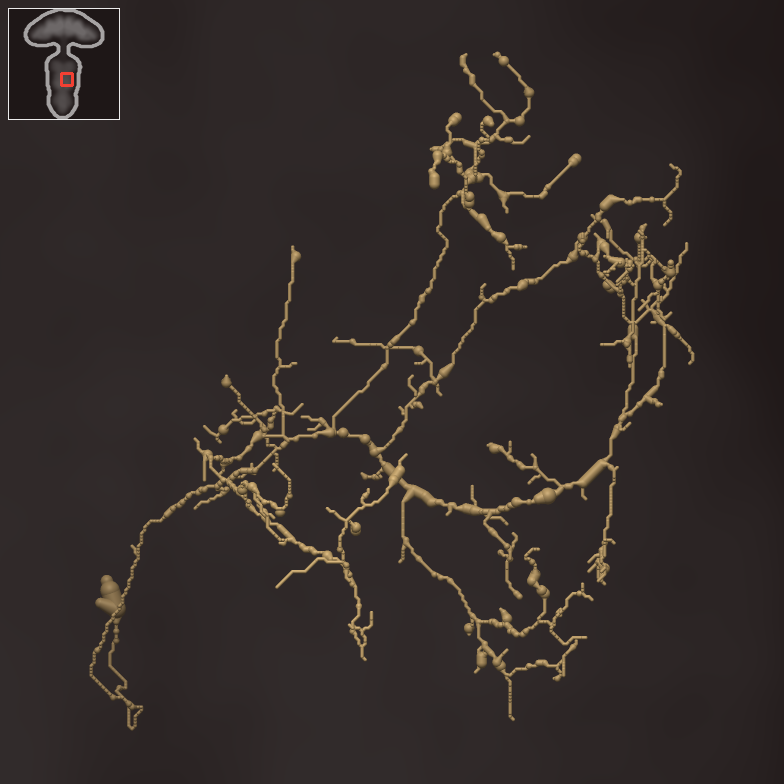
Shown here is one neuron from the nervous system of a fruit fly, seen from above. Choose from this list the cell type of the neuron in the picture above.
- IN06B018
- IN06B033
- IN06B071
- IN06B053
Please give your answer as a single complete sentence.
The cell type that this neuron has is IN06B071.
